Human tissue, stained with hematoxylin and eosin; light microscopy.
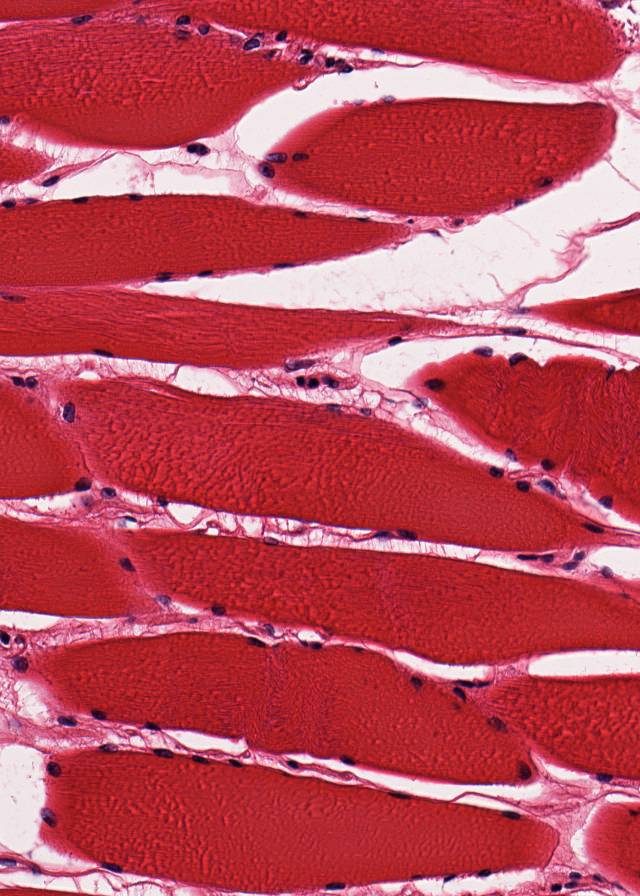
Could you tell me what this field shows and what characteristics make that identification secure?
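Skeletal muscle is the tissue here. Fibres first: long, unbranched, parallel, cut lengthwise, running roughly horizontally.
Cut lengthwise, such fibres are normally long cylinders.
Then nuclei: small, dark purple, flattened, elongated along the fibres, set at their edges just under the surface, not centrally.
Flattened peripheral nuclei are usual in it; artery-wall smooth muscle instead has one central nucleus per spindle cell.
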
